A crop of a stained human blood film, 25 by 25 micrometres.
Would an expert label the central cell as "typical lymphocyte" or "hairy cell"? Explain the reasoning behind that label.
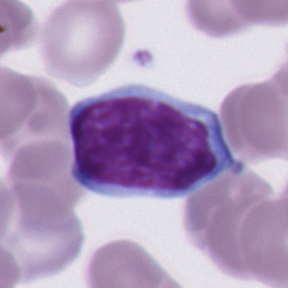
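It's a typical lymphocyte. The cytoplasm decides it: just a narrow pale blue rim, with the nucleus filling about 70% of the cell's area.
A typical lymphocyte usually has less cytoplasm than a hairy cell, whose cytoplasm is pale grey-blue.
The nucleus, about 13 by 9 micrometres, is elongated from left to right. The rim widens at the right end, where a small knob projects from the edge below the midline.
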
